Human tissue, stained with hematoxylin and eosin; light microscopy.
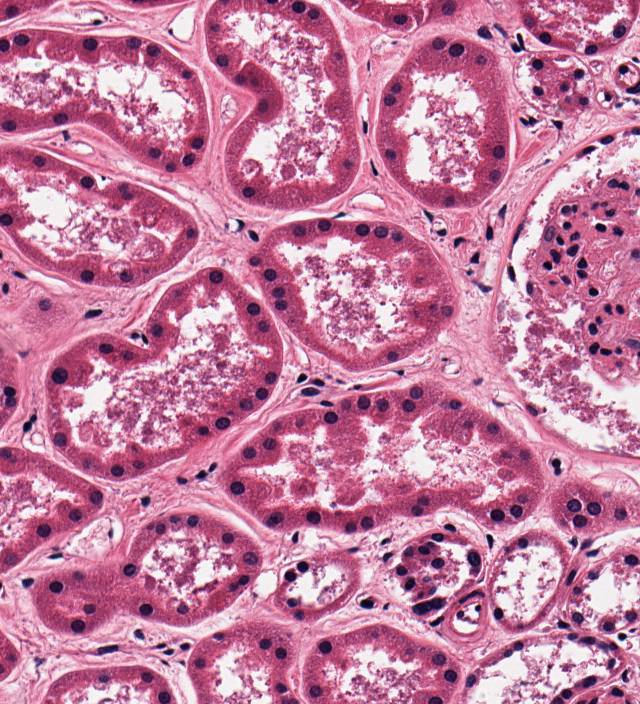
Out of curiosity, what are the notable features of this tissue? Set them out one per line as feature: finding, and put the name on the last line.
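Most of field: closely set tubules in cross and oblique section
Larger tubules: single layer of cuboidal cells, deeply pink granular cytoplasm
Nuclei of larger tubules: round, dark, spaced well apart
Lower right: smaller tubules, paler cytoplasm, more closely set nuclei
Name: renal cortex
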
